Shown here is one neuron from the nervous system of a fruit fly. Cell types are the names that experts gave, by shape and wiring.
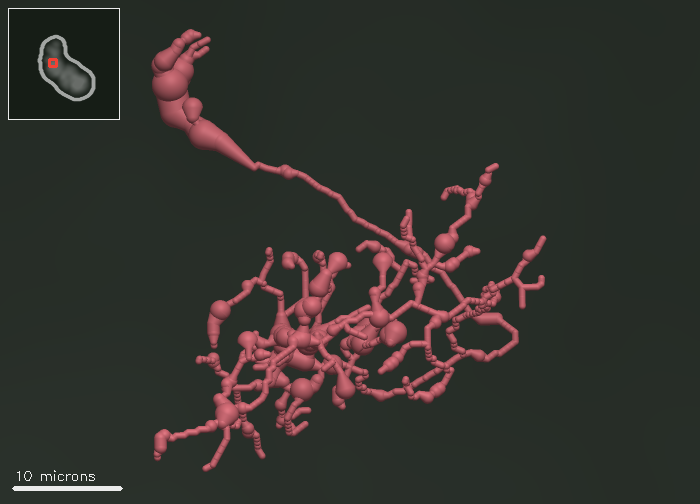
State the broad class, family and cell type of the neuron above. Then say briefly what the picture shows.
This is an optic-lobe intrinsic neuron. Its family is Dm. Its cell type is Dm9. The cell body is at the upper left of the picture. From top to bottom in the picture it spans about 40 microns. The picture shows dozens of branch ends.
